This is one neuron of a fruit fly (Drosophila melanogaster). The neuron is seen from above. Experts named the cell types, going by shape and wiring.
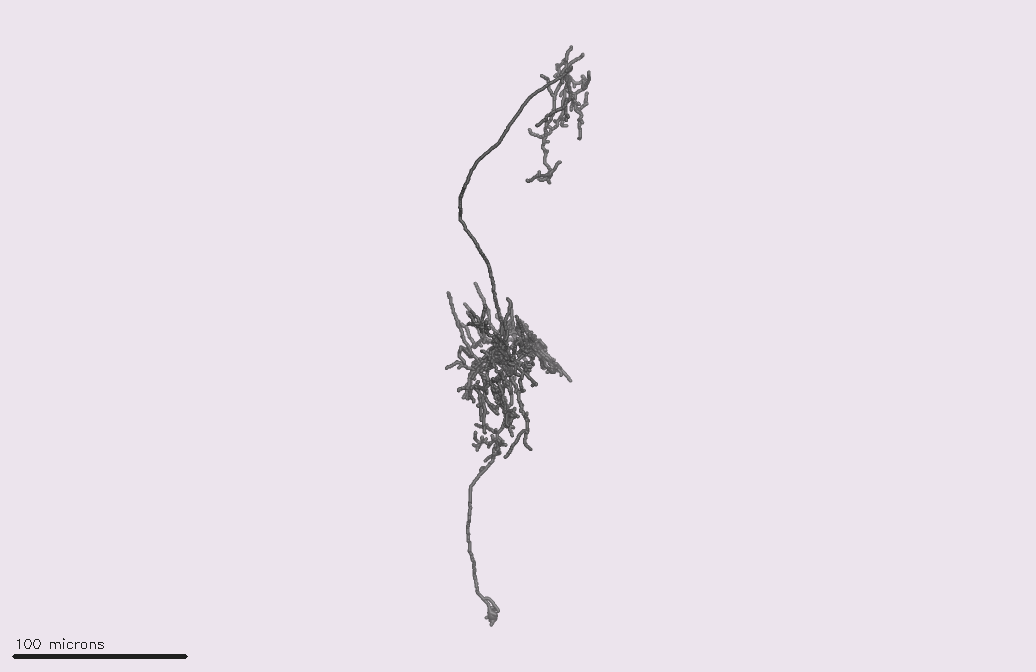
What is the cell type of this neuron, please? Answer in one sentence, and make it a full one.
The type assigned to this neuron is IN03A011.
